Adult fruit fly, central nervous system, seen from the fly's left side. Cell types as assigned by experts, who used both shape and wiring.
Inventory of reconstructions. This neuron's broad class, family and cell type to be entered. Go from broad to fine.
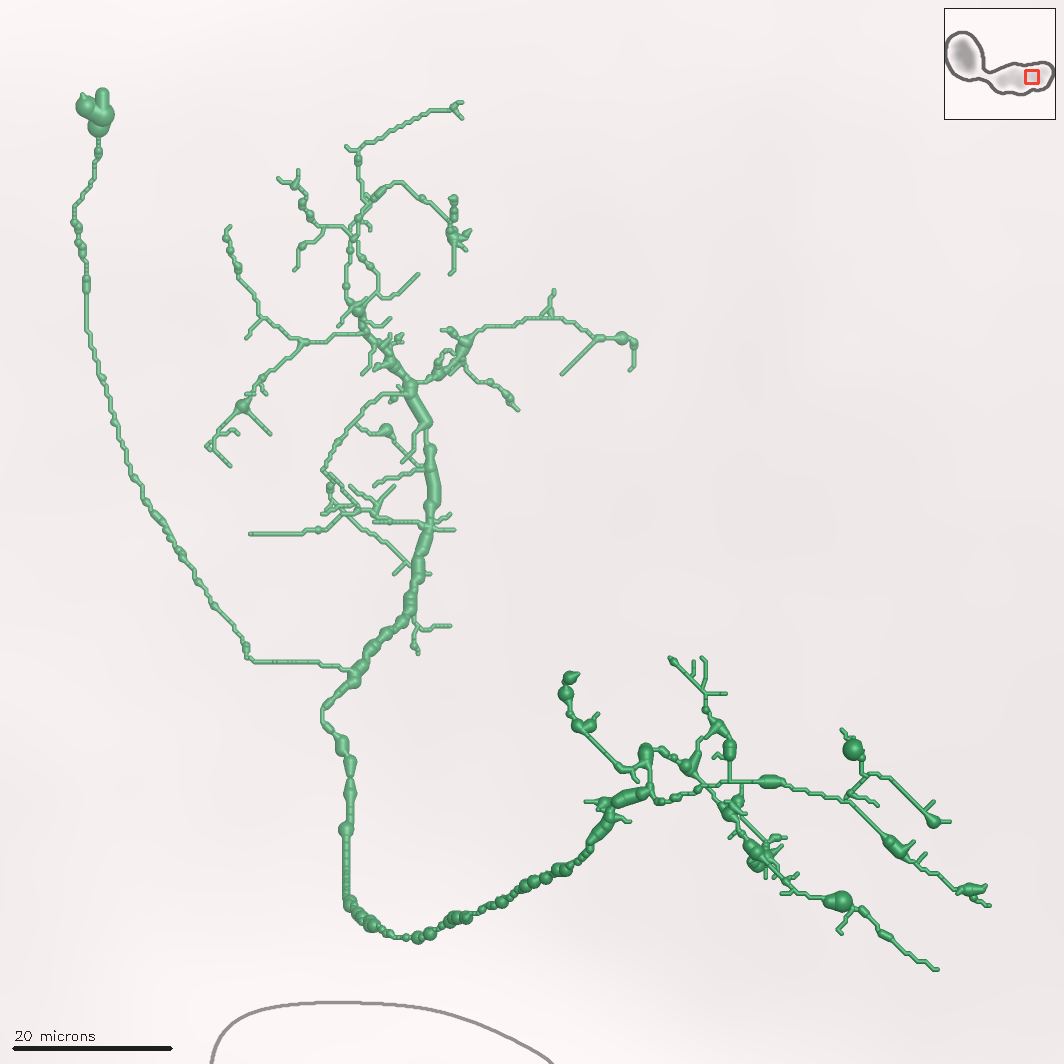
nerve-cord intrinsic neuron; hemilineage 01A; IN01A064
